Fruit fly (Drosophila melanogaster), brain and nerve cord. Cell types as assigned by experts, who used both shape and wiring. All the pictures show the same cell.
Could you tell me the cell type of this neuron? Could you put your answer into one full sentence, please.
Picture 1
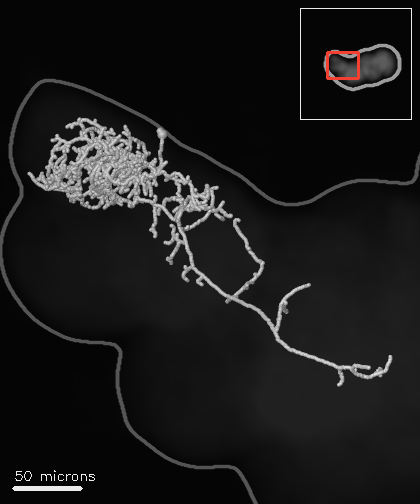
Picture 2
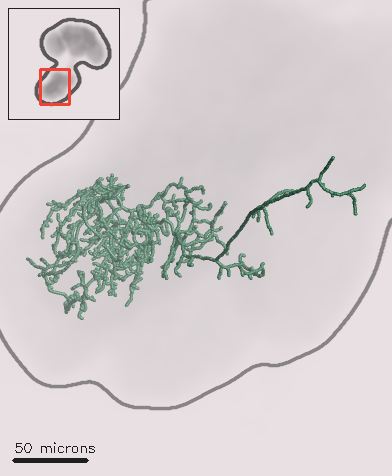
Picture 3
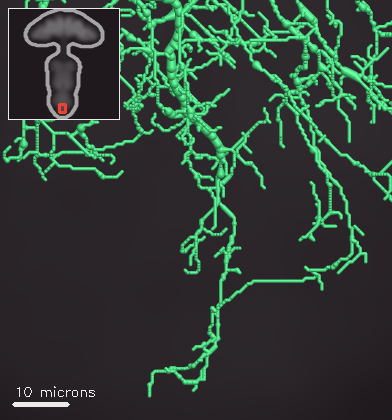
The cell type that this neuron has is INXXX114.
